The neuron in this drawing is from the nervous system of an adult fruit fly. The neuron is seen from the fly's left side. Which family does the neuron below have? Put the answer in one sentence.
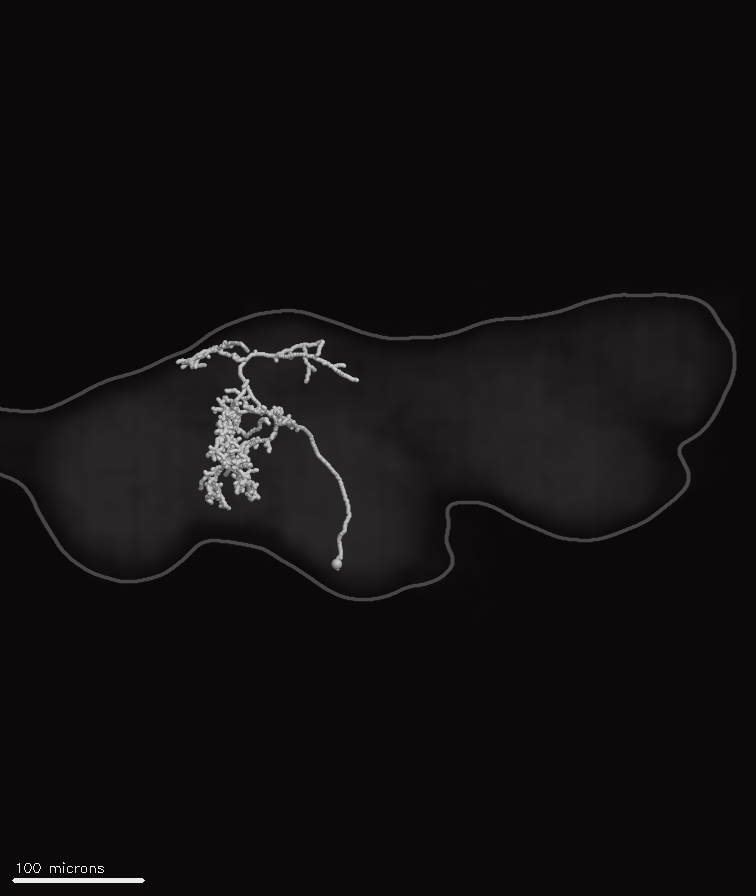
The family is hemilineage 06B.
